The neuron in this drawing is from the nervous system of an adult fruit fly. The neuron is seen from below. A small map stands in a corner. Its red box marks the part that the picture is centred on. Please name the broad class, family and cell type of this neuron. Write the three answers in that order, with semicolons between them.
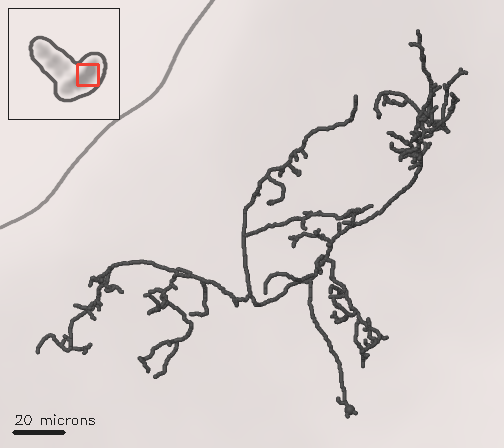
central-brain intrinsic neuron; hemilineage SMPad1; SMP102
